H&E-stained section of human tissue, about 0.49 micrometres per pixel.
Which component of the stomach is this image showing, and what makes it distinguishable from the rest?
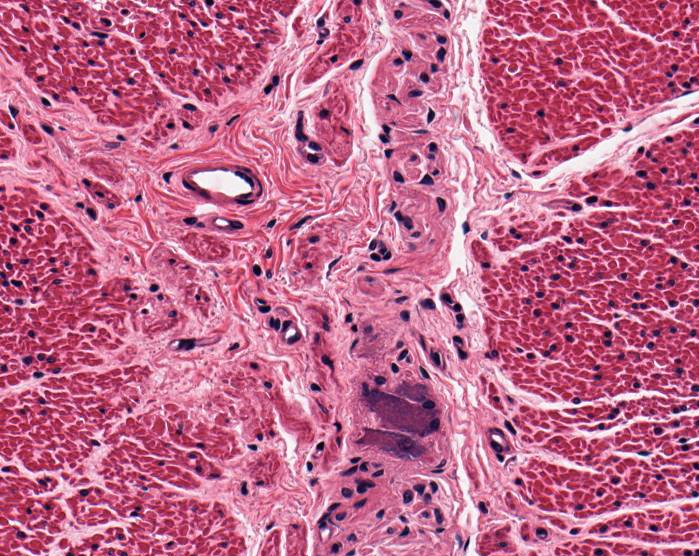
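The part shown is smooth muscle. First, the fibres are mostly cut across, showing as small rounded-polygonal red profiles rather than long strands.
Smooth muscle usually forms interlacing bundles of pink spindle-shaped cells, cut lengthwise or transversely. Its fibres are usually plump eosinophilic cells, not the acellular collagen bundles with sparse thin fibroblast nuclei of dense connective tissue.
Third, the layout: red muscle blocks fill the four corners, split by a paler vertical band of connective tissue, whose thin septa branch inward and divide the muscle into smaller bundles. Last, the nuclei among the fibres are small, dark and sparse.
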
